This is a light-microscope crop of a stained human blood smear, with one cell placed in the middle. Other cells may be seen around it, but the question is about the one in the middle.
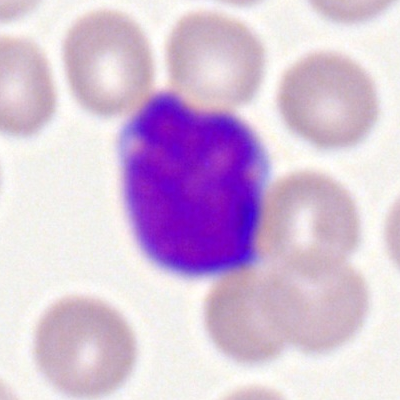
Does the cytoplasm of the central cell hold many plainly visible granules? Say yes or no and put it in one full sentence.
No, its cytoplasm lacks visible granules entirely.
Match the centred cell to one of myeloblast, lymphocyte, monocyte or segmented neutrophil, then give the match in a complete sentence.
The cell of interest, in the center, is a myeloblast.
